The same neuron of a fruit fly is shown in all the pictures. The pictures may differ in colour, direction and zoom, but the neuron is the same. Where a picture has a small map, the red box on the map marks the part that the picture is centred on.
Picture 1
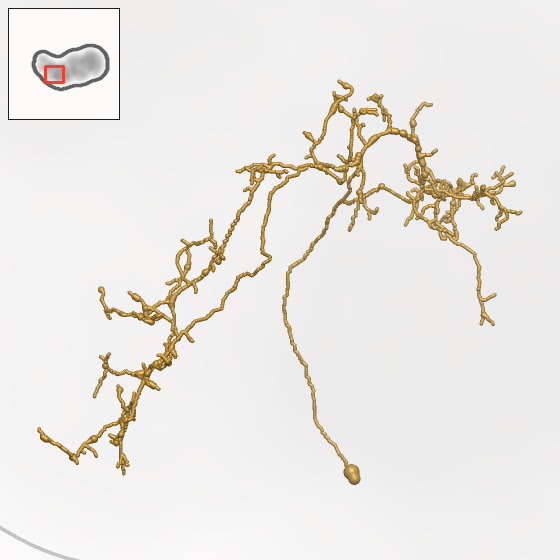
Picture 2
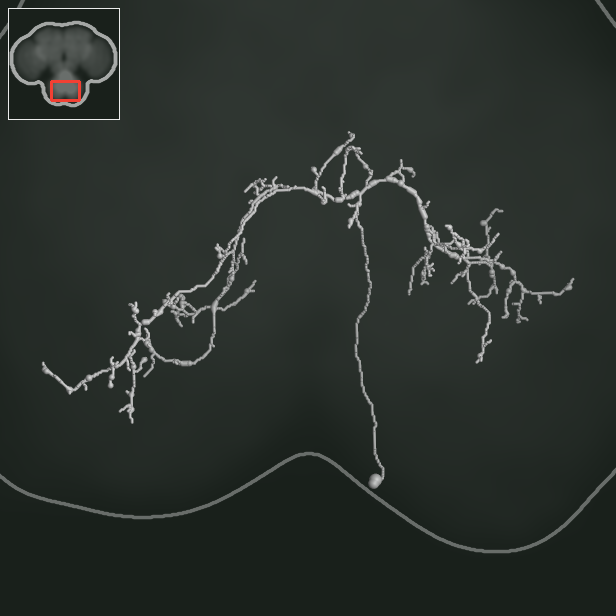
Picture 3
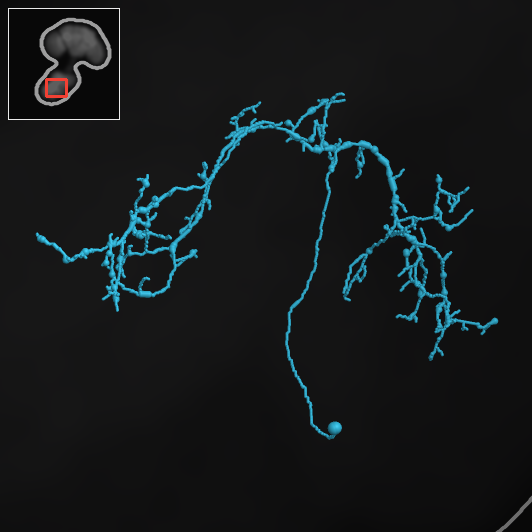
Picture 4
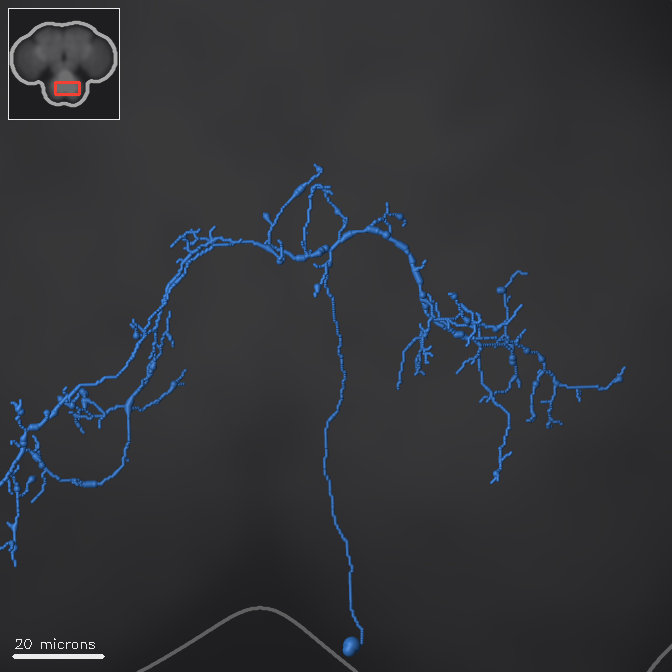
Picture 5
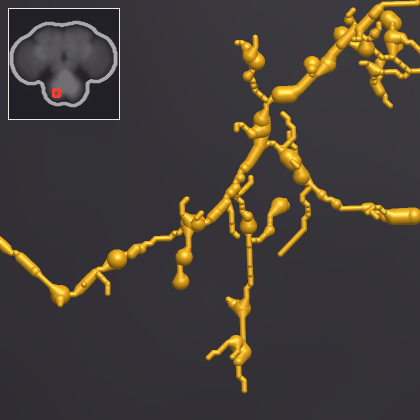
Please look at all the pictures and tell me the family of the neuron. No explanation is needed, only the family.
hemilineage 12B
